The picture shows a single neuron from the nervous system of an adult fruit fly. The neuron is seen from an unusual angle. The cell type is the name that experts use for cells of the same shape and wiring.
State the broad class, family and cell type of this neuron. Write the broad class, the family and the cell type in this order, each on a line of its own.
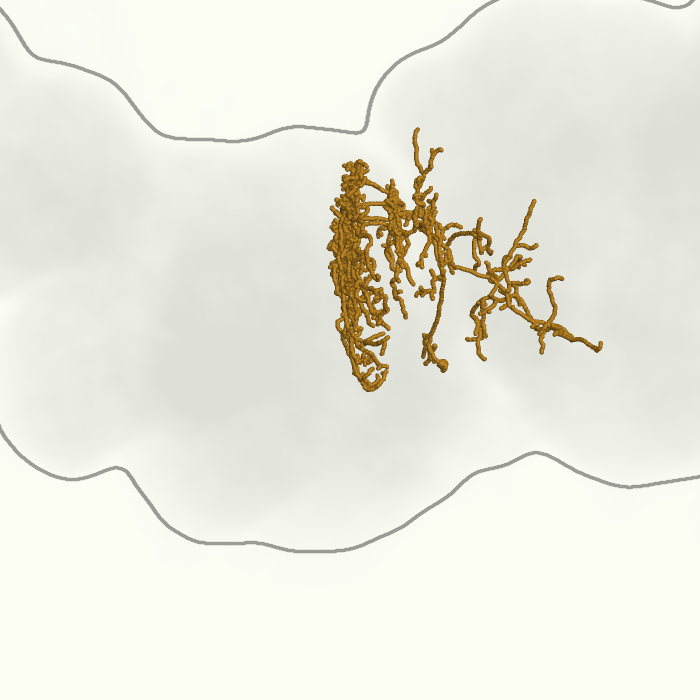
visual projection neuron
LoVP
LoVP53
